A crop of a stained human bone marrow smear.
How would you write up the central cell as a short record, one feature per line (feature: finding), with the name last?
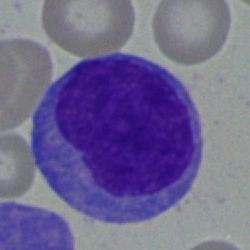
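Nucleus position: off-centre toward the upper right
Cytoplasm: blue crescent, widest on the lower-left side
Chromatin: dark purple, finely stippled, not clumped into coarse blocks
Name: blast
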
